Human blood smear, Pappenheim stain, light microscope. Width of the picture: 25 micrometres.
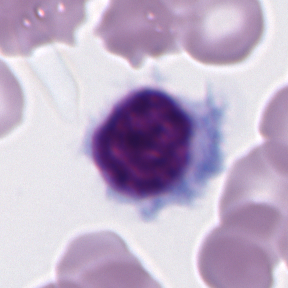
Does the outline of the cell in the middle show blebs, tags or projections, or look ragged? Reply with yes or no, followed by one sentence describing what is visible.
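Yes. The outline of the cell is ragged rather than smooth.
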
